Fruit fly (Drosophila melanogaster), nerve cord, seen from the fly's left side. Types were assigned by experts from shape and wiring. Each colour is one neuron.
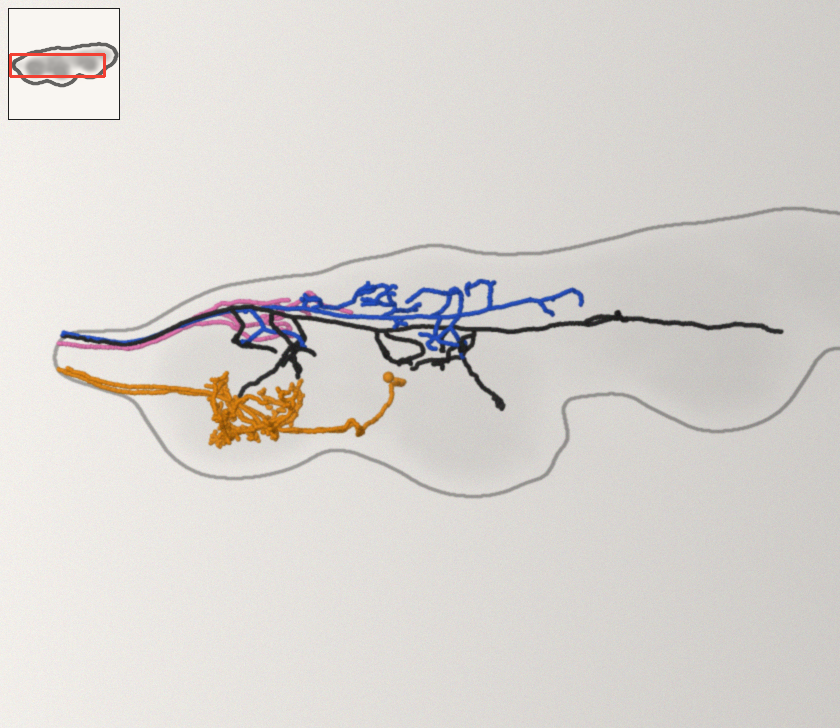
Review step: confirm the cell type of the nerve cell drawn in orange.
AN09B026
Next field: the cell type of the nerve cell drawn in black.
DNp05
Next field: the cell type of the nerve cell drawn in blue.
DNp03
